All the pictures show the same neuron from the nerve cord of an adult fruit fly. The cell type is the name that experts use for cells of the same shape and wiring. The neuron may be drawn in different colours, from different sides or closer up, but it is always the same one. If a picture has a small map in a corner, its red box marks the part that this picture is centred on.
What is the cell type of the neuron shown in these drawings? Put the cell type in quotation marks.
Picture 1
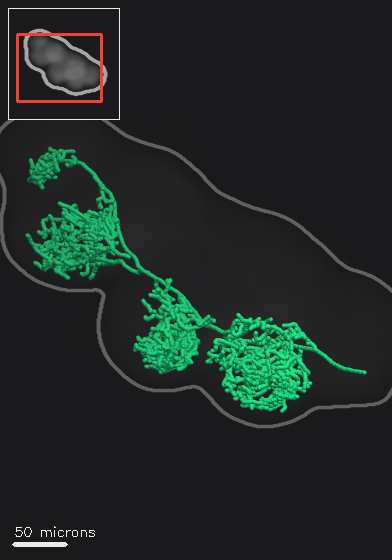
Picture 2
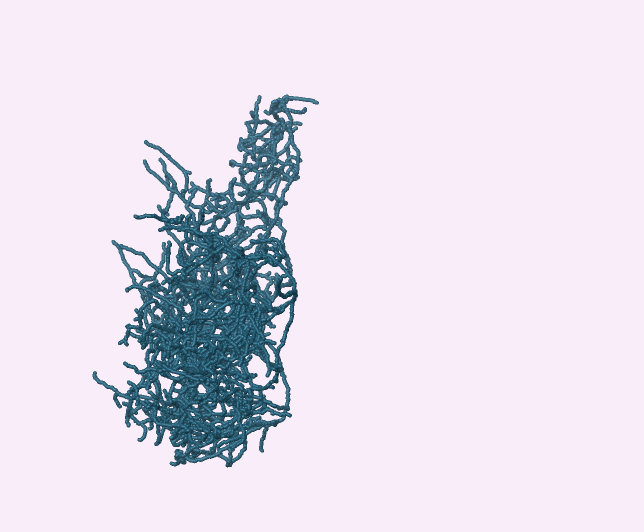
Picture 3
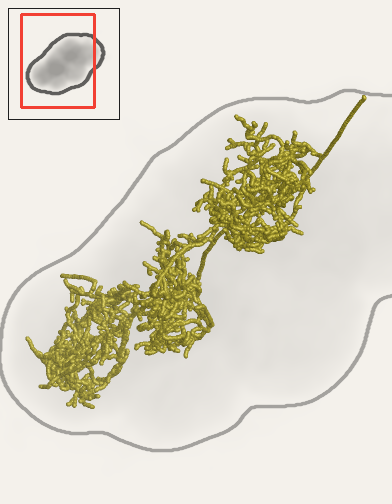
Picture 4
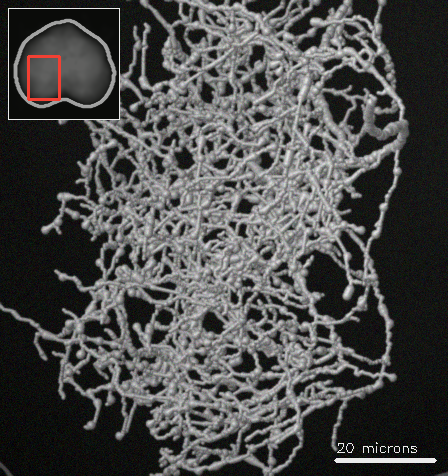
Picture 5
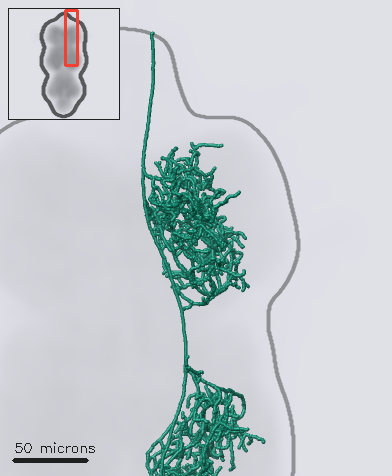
"DNg34"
